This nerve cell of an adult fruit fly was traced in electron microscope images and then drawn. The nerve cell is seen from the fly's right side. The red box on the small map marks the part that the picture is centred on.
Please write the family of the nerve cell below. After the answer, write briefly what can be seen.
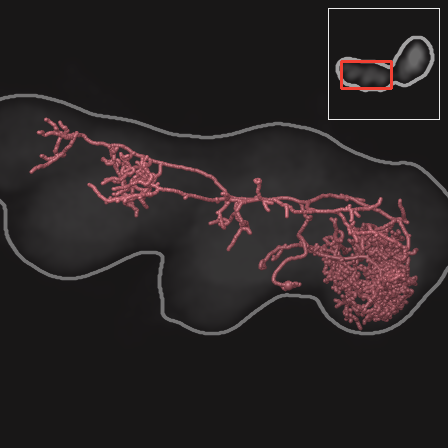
The family is hemilineage 10B. It is a nerve-cord intrinsic neuron. Dozens of branch ends can be seen. In this view it is wider than it is tall.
